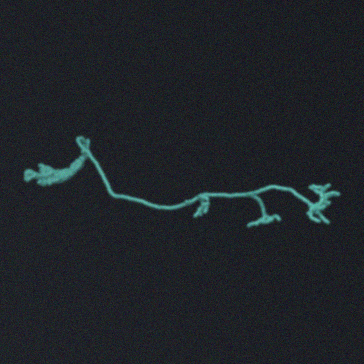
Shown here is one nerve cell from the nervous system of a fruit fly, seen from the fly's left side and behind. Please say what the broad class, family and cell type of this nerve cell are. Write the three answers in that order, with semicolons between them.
descending neuron; hemilineage MX12; DNge106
